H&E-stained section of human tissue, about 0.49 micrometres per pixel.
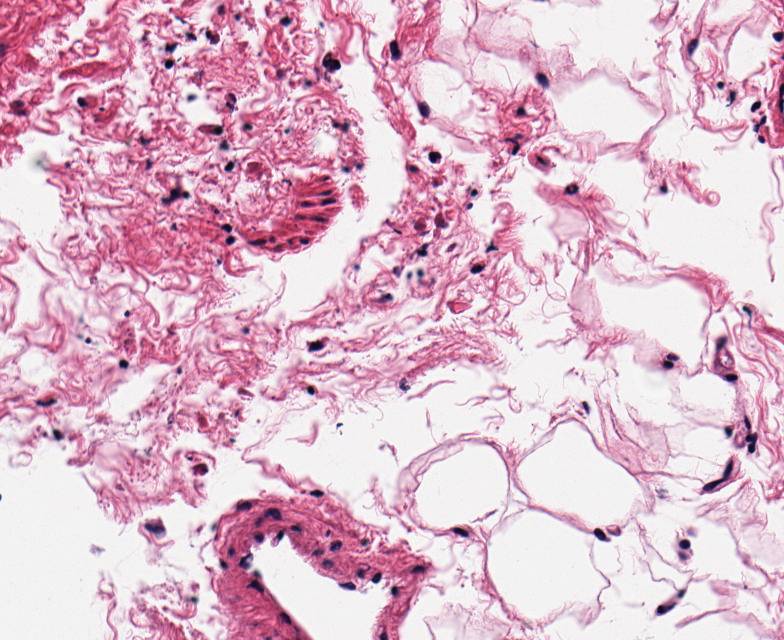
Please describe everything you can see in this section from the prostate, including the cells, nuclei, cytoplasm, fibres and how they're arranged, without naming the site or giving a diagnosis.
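Loose connective tissue occupies the field: wavy pink collagen fibres separated by wide clear spaces. Collagen is denser and more tightly clustered in the upper left than in the paler, looser right half. In the upper left-centre lies a compact pink bundle containing parallel elongated nuclei. A few adipocytes, empty rounded spaces bounded by thin membranes, are present in the lower right.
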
